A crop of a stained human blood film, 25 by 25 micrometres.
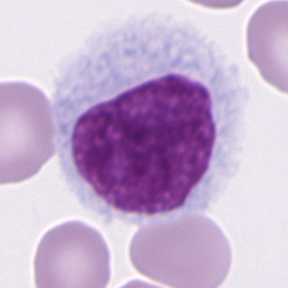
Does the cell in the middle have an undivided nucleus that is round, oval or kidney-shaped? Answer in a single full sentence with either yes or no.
Yes, what the cell has is a single compact round, oval or kidney-shaped nucleus.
